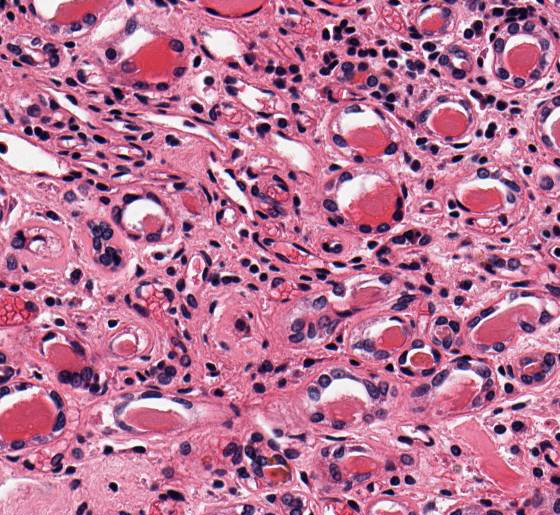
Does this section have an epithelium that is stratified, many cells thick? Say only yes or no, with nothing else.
No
